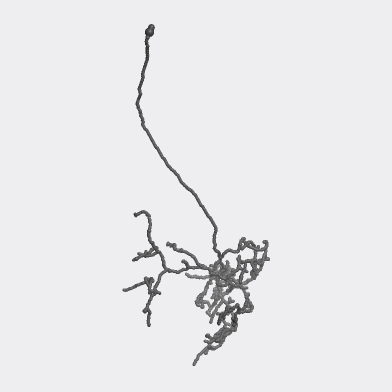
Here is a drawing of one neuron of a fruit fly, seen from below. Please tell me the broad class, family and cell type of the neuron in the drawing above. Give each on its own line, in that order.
central-brain intrinsic neuron
hemilineage WEDa2
PS054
